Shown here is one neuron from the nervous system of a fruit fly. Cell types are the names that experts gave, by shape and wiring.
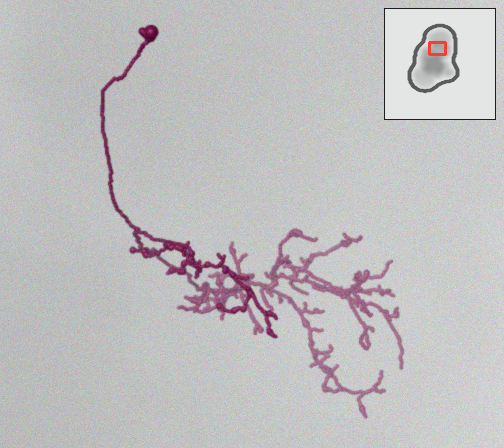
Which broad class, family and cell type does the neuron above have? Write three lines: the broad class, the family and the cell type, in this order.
central-brain intrinsic neuron
hemilineage LALa1_posterior
WED009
